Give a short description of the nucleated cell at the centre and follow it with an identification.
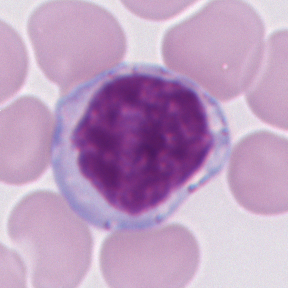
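Hmm, the outline looks roughly round. The nucleus sits off-centre, towards the upper right of the cell. Its chromatin is dark purple and clumped, with paler patches between the clumps. I can't find any vacuoles in the cytoplasm. This one is a large granular lymphocyte.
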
